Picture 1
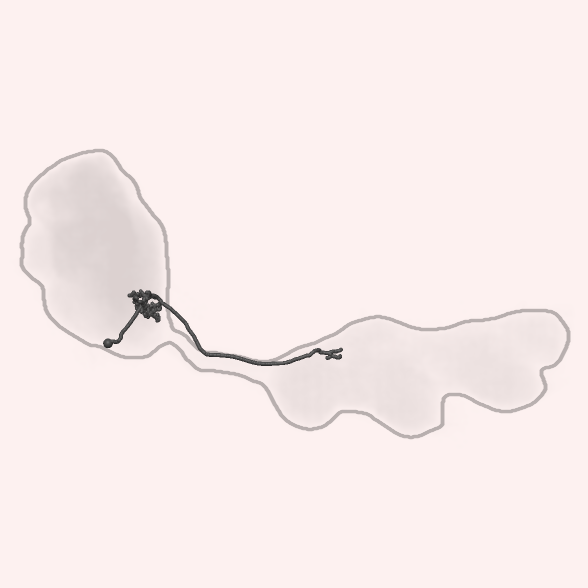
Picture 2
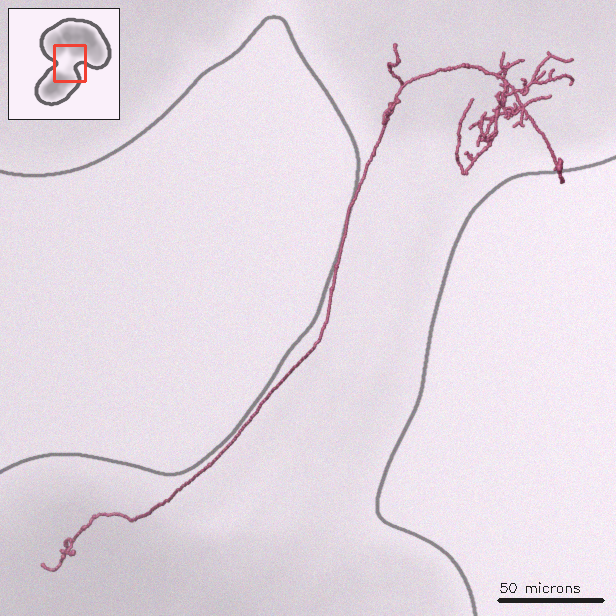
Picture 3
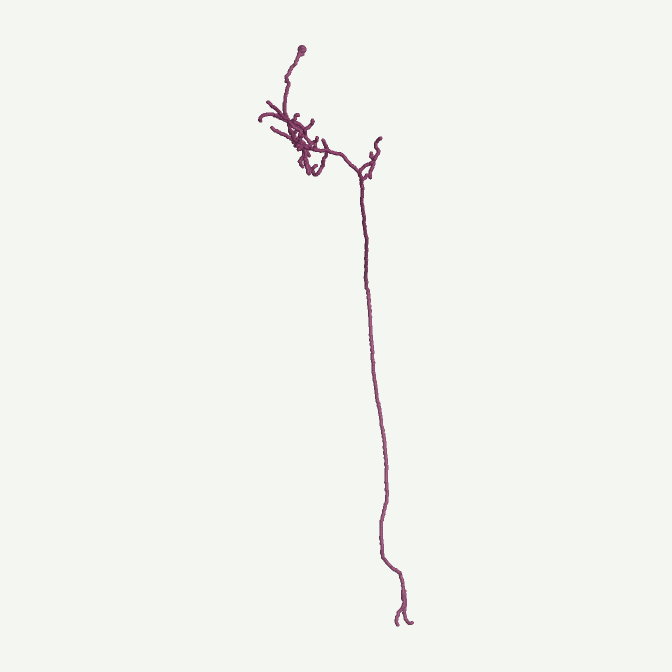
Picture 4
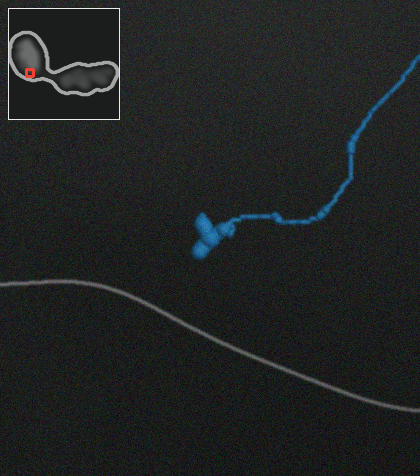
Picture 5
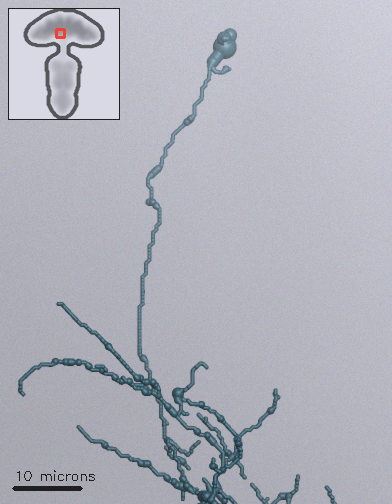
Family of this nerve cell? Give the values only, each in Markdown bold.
**hemilineage LB6**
